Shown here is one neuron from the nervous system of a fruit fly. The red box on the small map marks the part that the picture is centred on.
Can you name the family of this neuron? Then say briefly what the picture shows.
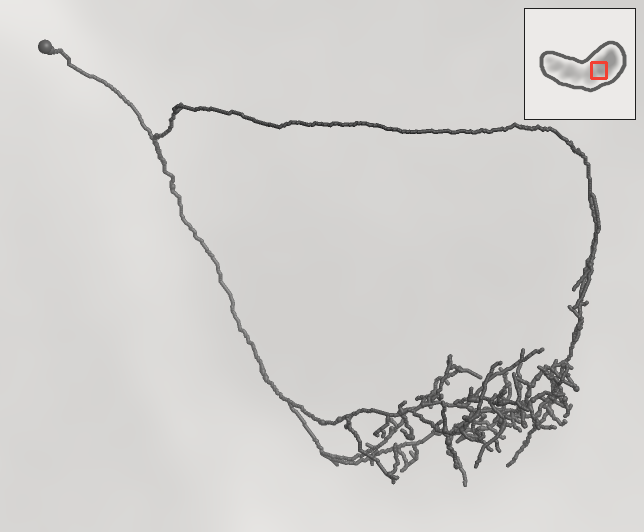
Its family is hemilineage VPNp&v1_posterior. Its broad class is central-brain intrinsic neuron. Its cell body lies at the upper left of the picture. The picture shows dozens of branch ends.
